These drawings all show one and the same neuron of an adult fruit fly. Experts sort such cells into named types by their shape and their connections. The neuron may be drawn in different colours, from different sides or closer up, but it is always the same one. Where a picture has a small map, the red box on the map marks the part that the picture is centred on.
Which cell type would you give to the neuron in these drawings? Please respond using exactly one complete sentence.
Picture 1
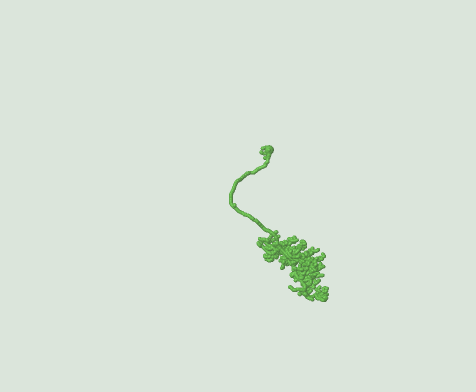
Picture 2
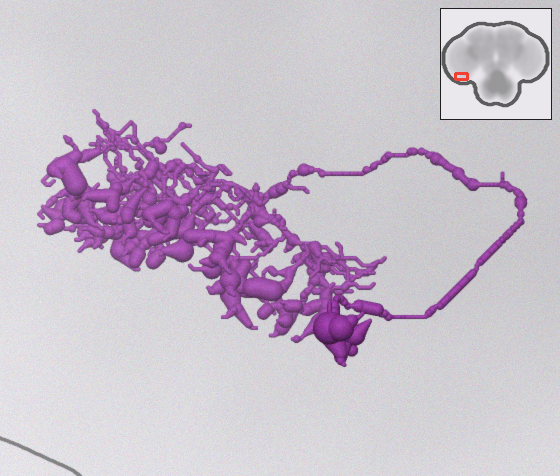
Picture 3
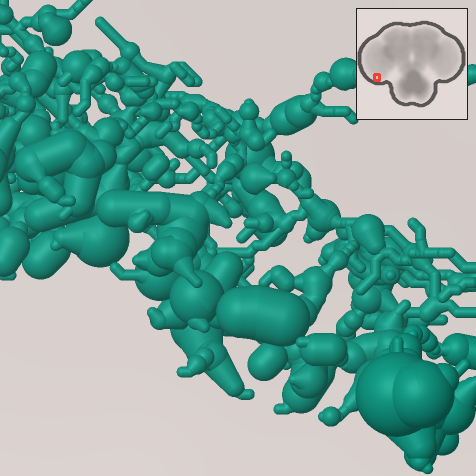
This neuron has been assigned cell type Dm4.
